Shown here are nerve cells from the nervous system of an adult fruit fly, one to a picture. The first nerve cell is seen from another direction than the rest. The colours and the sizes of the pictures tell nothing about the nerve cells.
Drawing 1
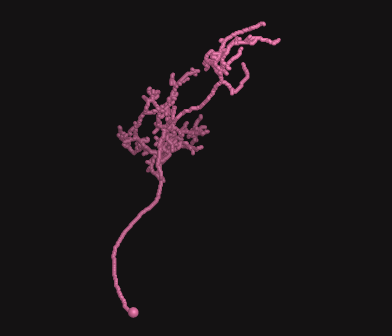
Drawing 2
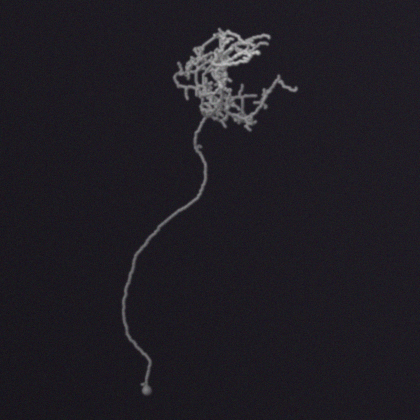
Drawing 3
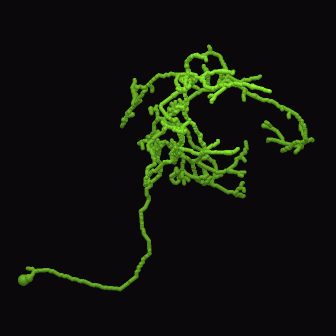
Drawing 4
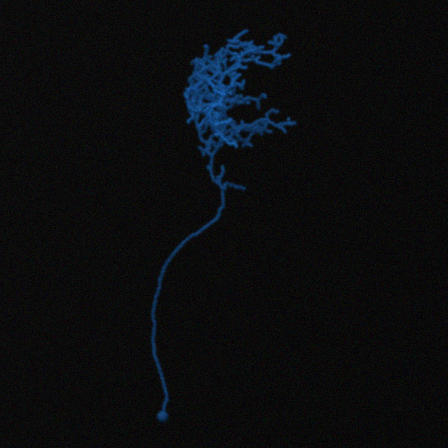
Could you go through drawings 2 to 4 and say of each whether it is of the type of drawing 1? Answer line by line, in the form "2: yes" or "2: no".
2: yes
3: yes
4: no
